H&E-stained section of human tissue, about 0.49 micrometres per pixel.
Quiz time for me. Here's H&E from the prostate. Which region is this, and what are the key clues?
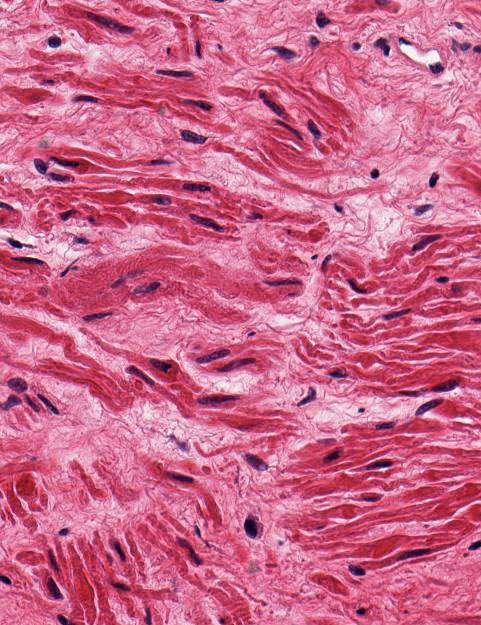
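Fibromuscular stroma makes up this field. Bundles of smooth muscle cells run in differing directions, their nuclei elongated and cigar-shaped along the length of the cells, with pale pink, wavy fibrillar collagenous stroma between them.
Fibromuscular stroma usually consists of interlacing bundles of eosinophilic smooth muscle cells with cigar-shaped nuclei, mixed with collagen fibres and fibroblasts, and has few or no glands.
No epithelium or glands are present anywhere in this field.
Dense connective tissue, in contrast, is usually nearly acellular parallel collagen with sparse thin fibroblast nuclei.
Here the muscle bundles prevail.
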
